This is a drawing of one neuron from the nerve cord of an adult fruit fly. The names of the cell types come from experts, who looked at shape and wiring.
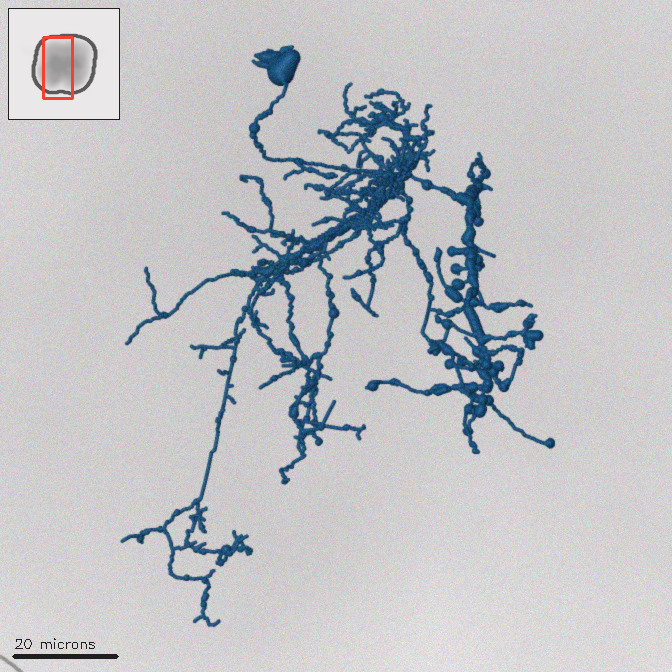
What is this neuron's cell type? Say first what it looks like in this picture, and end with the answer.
From top to bottom in the picture it spans about 110 microns. In this view it is taller than it is wide. This is a nerve-cord intrinsic neuron. Its cell type is INXXX304.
